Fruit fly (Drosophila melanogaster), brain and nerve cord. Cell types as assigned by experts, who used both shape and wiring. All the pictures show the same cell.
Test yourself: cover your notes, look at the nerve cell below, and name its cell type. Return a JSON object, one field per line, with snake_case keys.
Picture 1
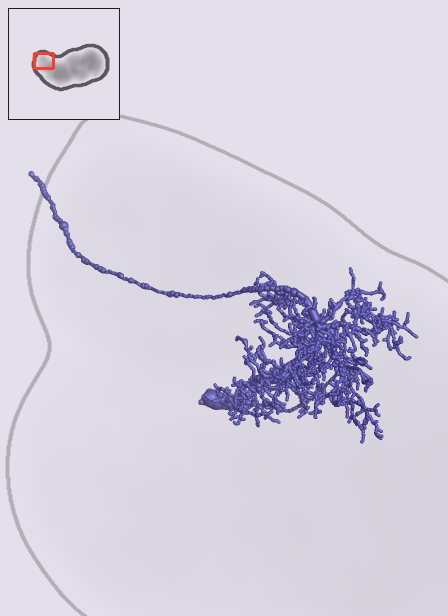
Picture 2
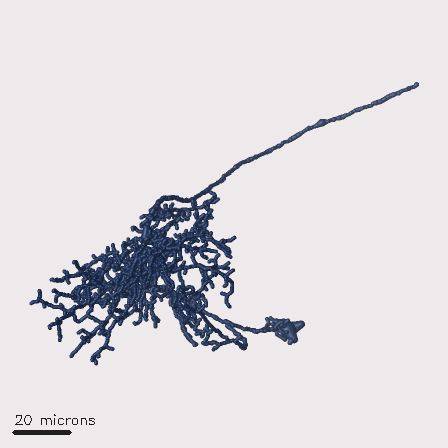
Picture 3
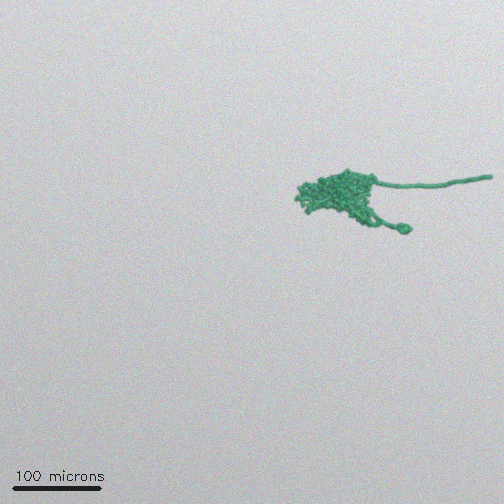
{
 "cell_type": "MNad10"
}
